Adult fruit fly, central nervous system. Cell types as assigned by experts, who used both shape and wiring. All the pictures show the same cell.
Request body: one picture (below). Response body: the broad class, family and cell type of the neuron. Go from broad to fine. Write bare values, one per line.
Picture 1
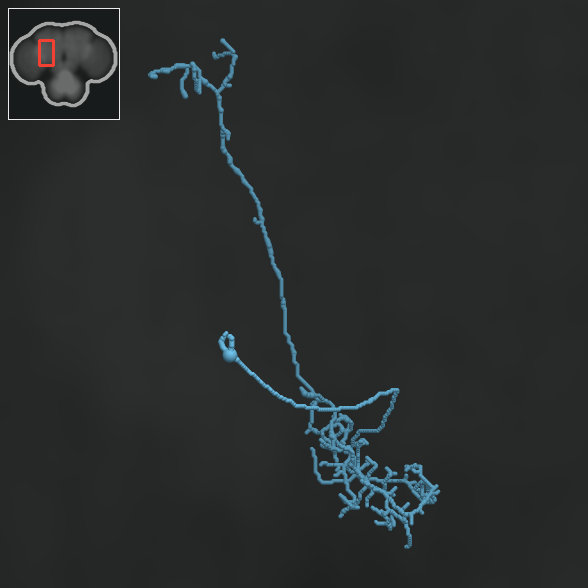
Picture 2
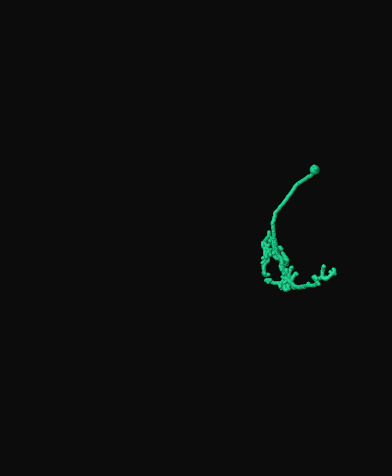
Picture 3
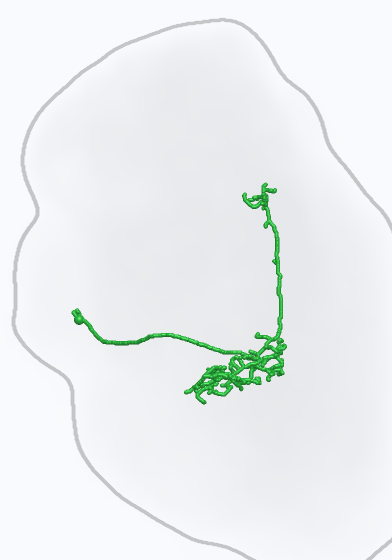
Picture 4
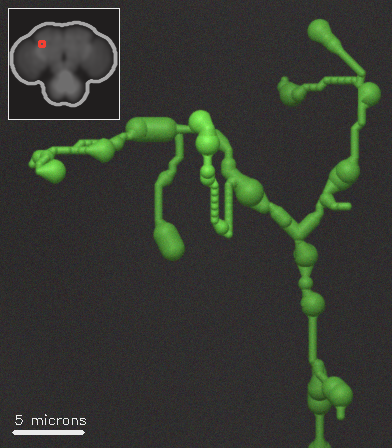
central-brain intrinsic neuron
hemilineage WEDa2
WEDPN1B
